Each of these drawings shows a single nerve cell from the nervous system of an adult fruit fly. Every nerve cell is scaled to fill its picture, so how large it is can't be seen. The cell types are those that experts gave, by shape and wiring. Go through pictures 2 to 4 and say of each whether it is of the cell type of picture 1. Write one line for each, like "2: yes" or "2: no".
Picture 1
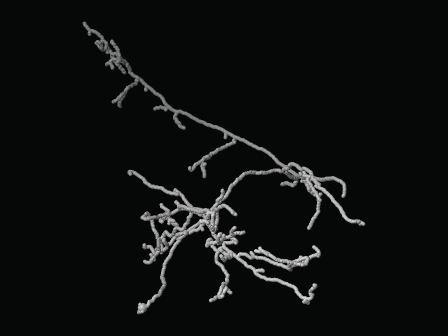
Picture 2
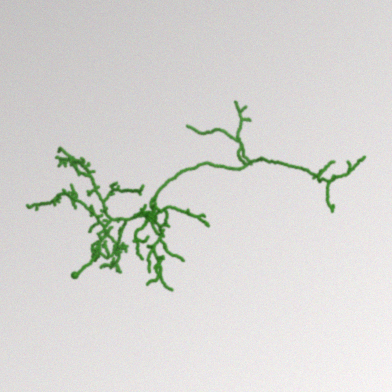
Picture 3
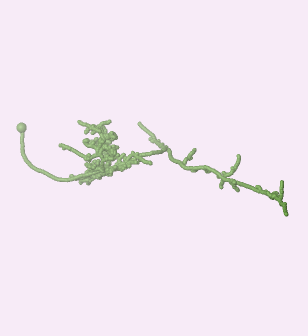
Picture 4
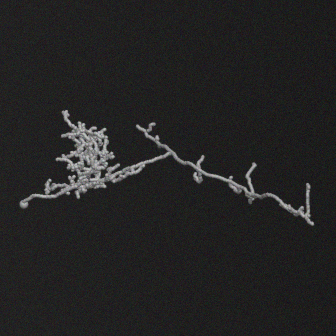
2: no
3: no
4: no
